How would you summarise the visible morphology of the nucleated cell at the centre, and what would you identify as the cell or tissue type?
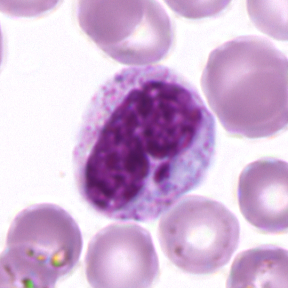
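Outline smooth, round to slightly oval. Nucleus broad and curved, indented on its lower right side. No nucleoli visible. Fine pinkish-violet granules scattered through the cytoplasm. Cell: band neutrophil.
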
